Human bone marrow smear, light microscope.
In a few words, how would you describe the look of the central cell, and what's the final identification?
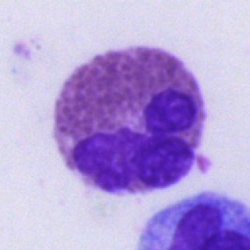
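The cell has a round, smooth outline. Its chromatin is condensed and dark purple. No nucleoli are visible within the nucleus. The cell is an eosinophil.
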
